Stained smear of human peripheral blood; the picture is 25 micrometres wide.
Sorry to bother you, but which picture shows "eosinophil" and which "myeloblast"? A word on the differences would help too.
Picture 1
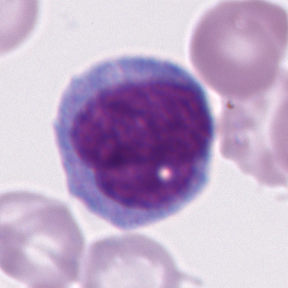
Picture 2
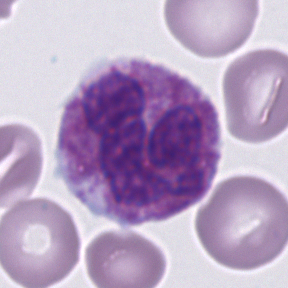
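Picture 1 holds the myeloblast; picture 2, the eosinophil. Both cells are about 15 micrometres across and roughly round, though the myeloblast's edge is slightly uneven.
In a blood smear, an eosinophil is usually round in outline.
The clearest contrast is in the cytoplasm. In the myeloblast I find no granules and no vacuoles. The eosinophil's cytoplasm, though, is crowded with purple-red granules, with only a small paler, less granular patch at the lower left. Now the nuclei. The myeloblast's nucleus is about 12 micrometres across and fills about 60% of the cell's area.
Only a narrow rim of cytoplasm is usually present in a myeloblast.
A small bright white spot lies over the lower right part of that nucleus. The eosinophil's nucleus is divided into more than one lobe, its chromatin dark purple and dense.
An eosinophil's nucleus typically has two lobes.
Around the myeloblast, red cells lie on several sides.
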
